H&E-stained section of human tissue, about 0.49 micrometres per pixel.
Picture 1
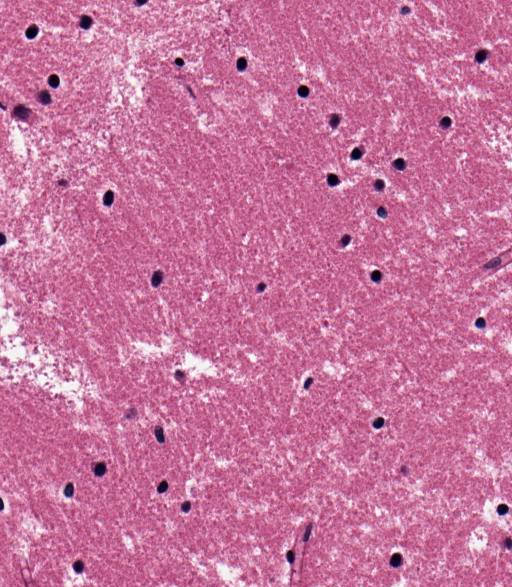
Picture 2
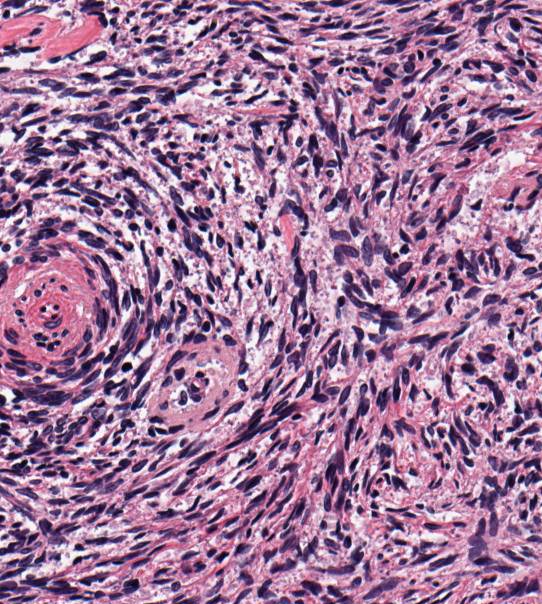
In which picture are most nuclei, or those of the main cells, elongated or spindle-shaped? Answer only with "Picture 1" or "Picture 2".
Picture 2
